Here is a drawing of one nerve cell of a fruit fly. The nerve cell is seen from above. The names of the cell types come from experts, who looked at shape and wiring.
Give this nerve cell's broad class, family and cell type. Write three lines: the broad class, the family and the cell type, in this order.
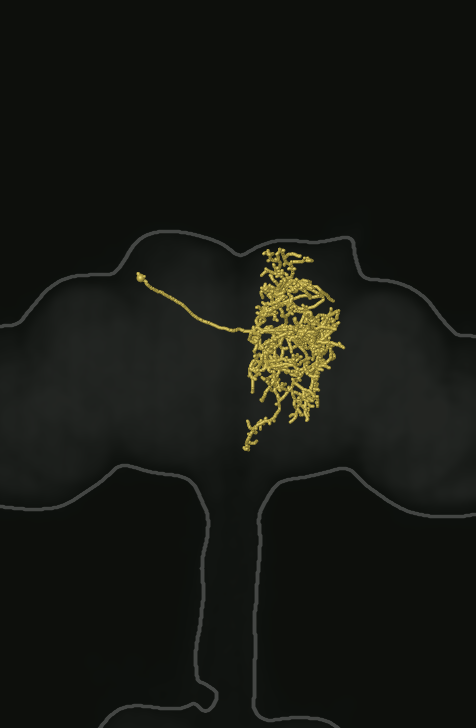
central-brain intrinsic neuron
hemilineage CREa1_ventral
mALD4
